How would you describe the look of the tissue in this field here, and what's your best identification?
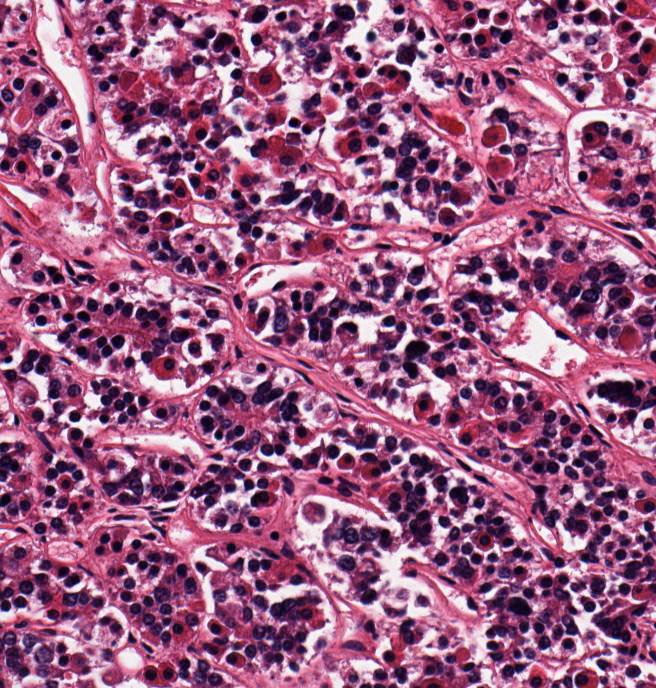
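Look across the whole field: the cells sit in rounded nests and cords, each one framed by thin fibrous septa. Scattered singly and in small groups throughout are cells with plump, bright red eosinophilic cytoplasm. Beside them, in the same nests, many cells have pale, poorly stained cytoplasm. Most nuclei are small, round and darkly stained, and they vary little in size. This is pituitary.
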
